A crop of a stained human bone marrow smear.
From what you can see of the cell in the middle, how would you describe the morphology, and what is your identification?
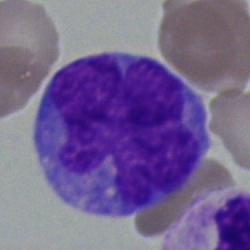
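Look first at the outline: the surface is smooth, with no projections. The nucleus fills most of the cell, and a deep cleft runs down into it from its top edge. The pale blue cytoplasm forms its widest band at the lower left. You are looking at a monocyte.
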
